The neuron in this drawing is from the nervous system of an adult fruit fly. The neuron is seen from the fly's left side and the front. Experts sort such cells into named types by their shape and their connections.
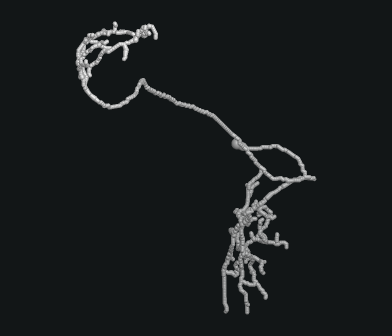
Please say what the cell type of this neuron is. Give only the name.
LC10c-1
